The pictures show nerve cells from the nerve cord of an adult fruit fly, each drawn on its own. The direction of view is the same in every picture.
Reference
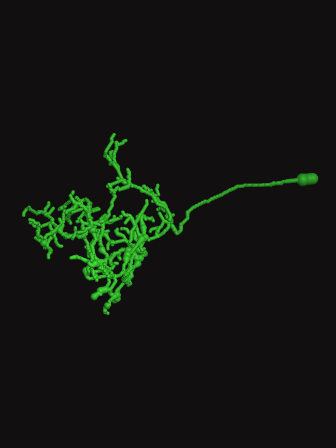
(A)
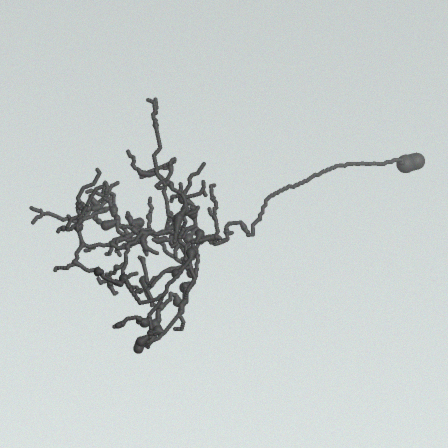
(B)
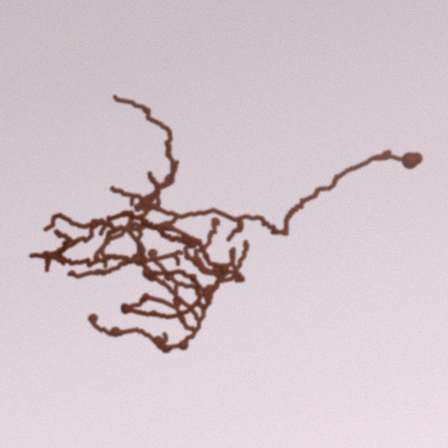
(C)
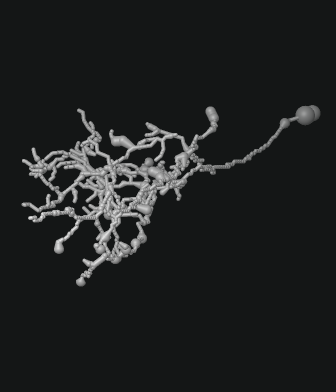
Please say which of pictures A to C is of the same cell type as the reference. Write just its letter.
A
